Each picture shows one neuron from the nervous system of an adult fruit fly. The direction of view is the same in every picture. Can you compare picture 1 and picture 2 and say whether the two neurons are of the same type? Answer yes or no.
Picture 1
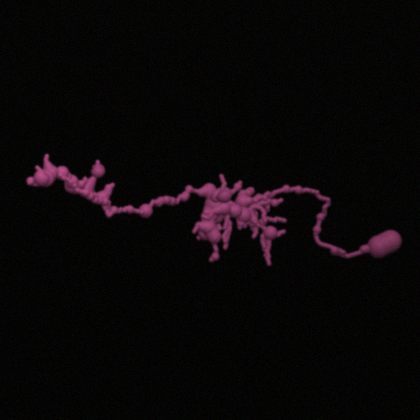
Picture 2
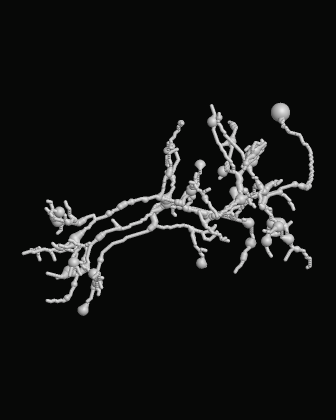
no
